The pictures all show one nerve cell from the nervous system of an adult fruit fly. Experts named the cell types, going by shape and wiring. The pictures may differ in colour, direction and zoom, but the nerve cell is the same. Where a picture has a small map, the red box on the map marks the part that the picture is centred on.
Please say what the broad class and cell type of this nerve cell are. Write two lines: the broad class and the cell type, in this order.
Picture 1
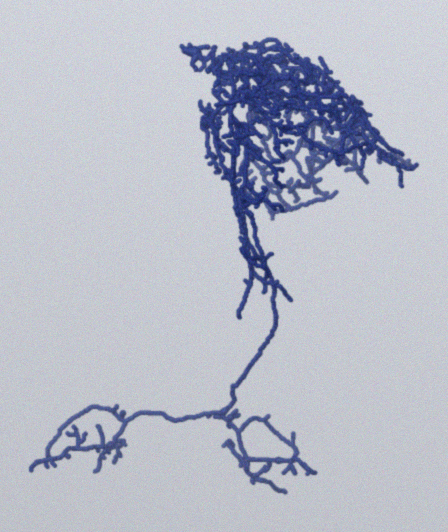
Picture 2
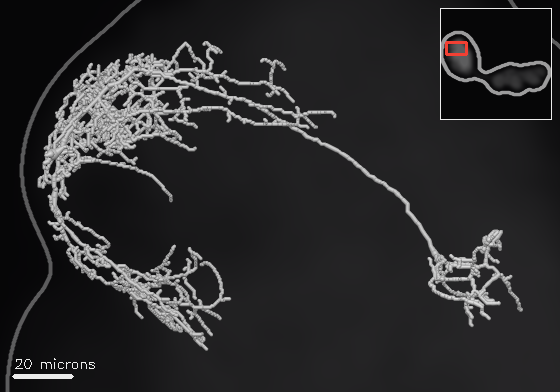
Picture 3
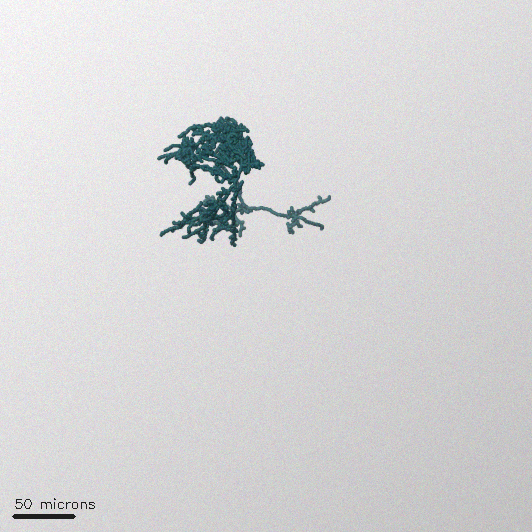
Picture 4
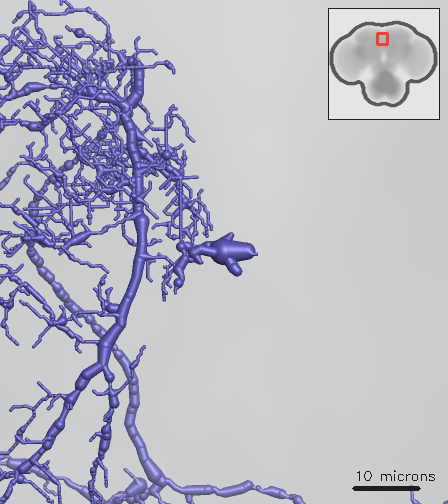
central-brain intrinsic neuron
SMP156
